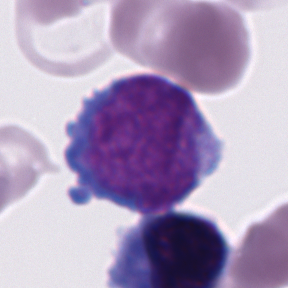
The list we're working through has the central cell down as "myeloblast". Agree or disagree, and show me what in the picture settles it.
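Start with the cytoplasm: blue, with no visible granules.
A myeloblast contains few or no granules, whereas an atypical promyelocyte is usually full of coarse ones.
Granule-free cytoplasm goes with myeloblast, against atypical promyelocyte. Next, the nucleus fills most of the cell, leaving a narrow rim of cytoplasm.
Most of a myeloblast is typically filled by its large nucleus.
That also goes with myeloblast. The roughly round outline carries small rounded blebs on its left edge, and a small detached blue bleb lies just off the lower left. So yes, myeloblast fits.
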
